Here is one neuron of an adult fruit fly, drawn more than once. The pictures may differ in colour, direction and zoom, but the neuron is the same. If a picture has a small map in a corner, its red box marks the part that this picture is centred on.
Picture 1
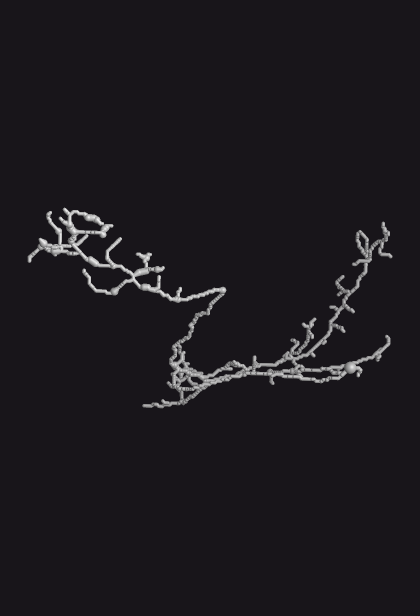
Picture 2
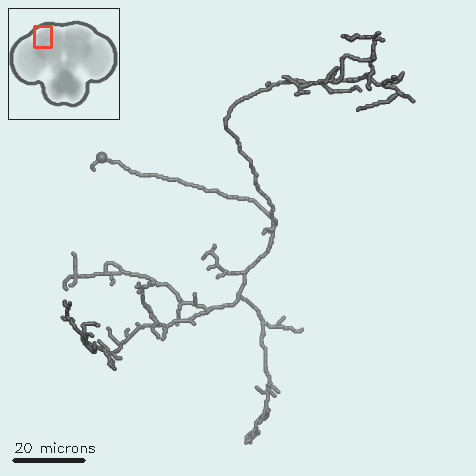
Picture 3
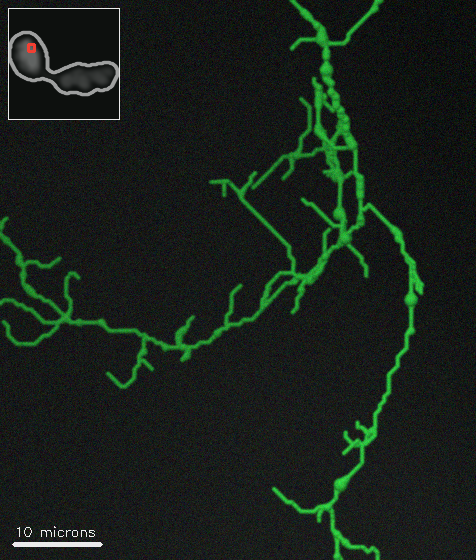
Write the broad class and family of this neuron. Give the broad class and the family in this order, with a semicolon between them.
central-brain intrinsic neuron; hemilineage LHp2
